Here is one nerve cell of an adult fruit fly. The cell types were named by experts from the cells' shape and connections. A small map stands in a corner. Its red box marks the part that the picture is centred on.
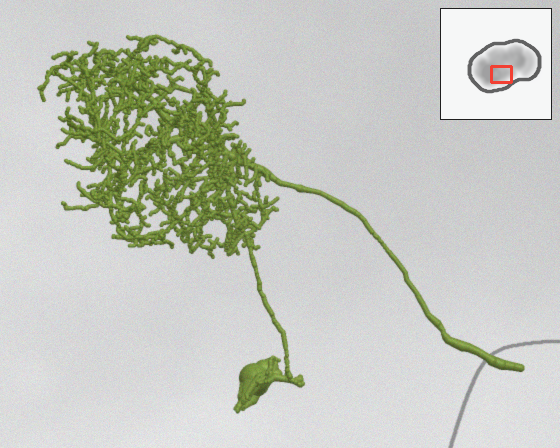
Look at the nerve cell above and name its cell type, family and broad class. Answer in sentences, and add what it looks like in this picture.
Its cell type is MNnm03. The family is hemilineage 16B. This is a motor neuron of the nerve cord. The picture shows more than a hundred branch ends. In this view it is wider than it is tall.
